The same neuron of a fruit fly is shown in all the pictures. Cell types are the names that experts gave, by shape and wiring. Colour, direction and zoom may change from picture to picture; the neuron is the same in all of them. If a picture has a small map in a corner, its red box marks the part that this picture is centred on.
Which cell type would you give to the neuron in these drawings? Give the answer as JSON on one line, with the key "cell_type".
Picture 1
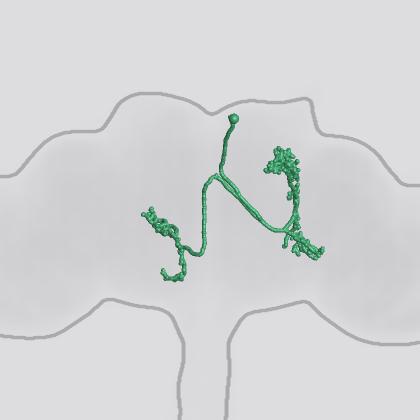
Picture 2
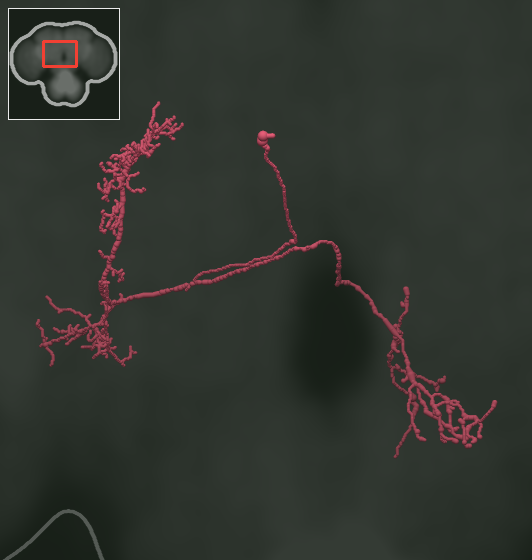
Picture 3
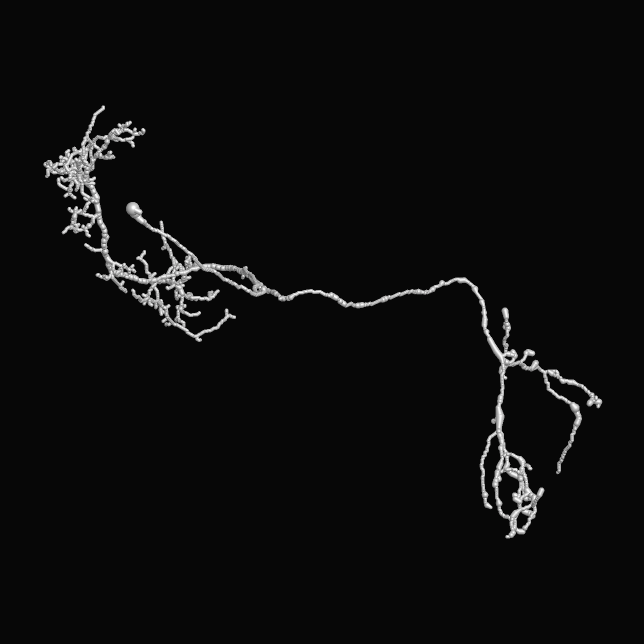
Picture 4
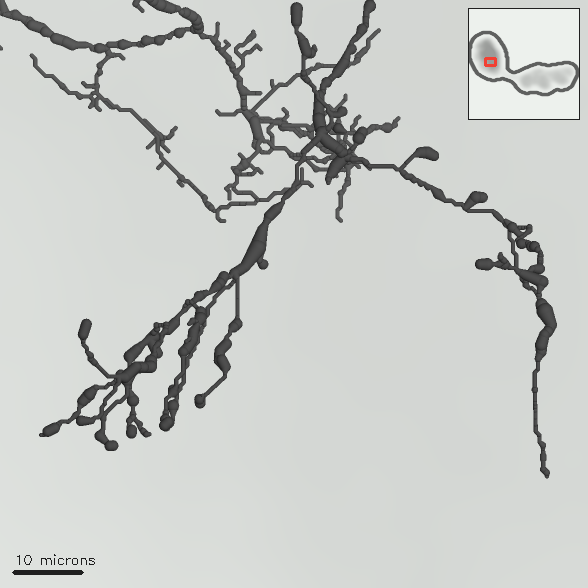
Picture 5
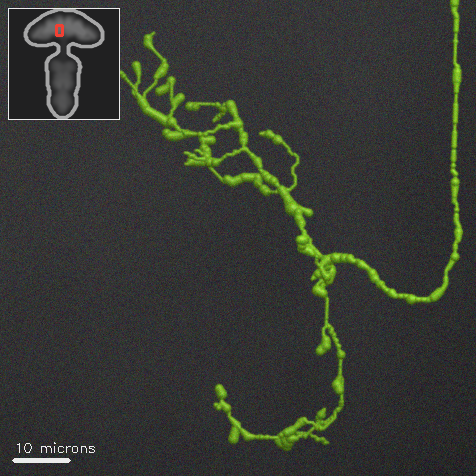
{"cell_type": "WED082"}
